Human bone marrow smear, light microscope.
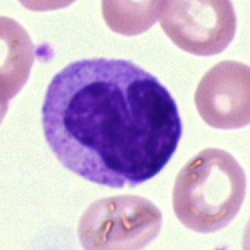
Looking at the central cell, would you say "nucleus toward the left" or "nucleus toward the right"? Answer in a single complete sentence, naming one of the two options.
The nucleus is placed toward the right, whether upper, middle or lower.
